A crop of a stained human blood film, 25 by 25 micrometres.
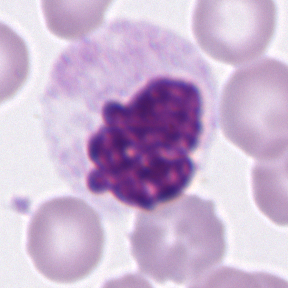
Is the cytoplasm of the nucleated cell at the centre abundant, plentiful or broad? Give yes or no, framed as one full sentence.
Yes, abundant cytoplasm encircles the nucleus of the cell.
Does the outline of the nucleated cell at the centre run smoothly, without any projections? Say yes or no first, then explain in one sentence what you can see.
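Yes. The cell's outline is roughly round with a faint, smooth edge.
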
